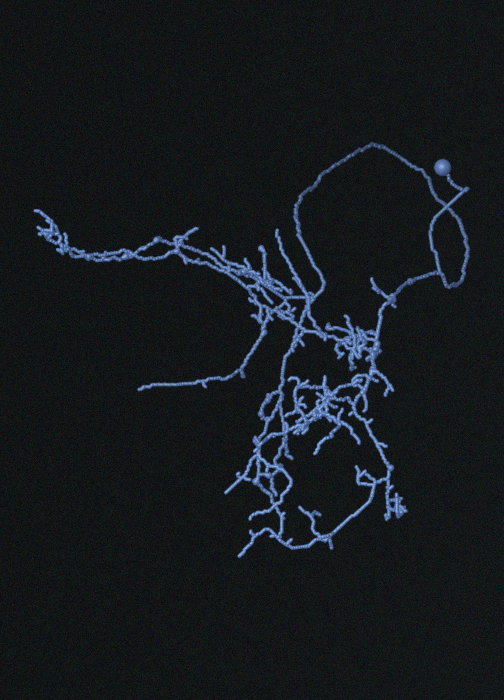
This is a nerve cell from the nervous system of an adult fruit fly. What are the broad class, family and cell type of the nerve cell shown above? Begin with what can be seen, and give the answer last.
The cell body is at the upper right of the picture. The picture shows dozens of branch ends. This is a central-brain intrinsic neuron. Its family is hemilineage DM1_dorsal. It is of cell type CB4071.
